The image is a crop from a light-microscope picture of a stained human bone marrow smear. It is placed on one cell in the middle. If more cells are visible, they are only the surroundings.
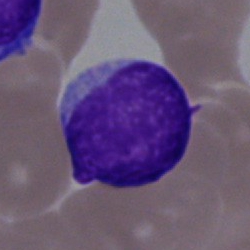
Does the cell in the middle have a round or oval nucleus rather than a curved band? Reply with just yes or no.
Yes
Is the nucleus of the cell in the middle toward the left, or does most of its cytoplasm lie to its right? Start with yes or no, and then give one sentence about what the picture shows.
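No. The cytoplasm is scant and forms a narrow crescent at the upper left of the cell.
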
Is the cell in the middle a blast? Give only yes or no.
yes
